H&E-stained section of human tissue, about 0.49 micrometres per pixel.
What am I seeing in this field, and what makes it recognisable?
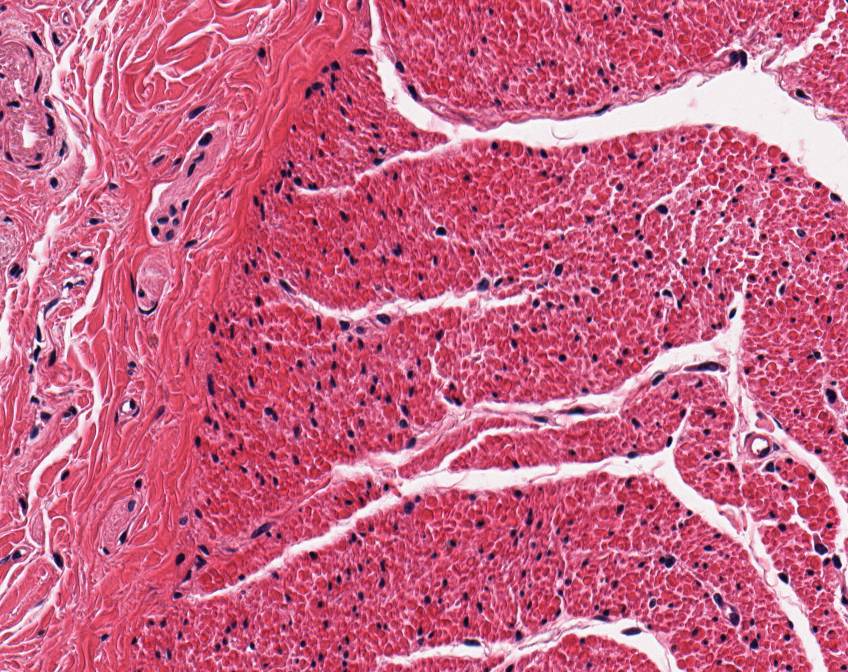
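Mainly smooth muscle. The bundles, right and centre, are cut across into many small rounded pink profiles.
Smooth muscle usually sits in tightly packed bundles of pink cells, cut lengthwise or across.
Small dark round nuclei are sparse, most profiles lacking one; narrow branching white clefts lined by thin connective strands split the bundles, with dense connective tissue along the left edge.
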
